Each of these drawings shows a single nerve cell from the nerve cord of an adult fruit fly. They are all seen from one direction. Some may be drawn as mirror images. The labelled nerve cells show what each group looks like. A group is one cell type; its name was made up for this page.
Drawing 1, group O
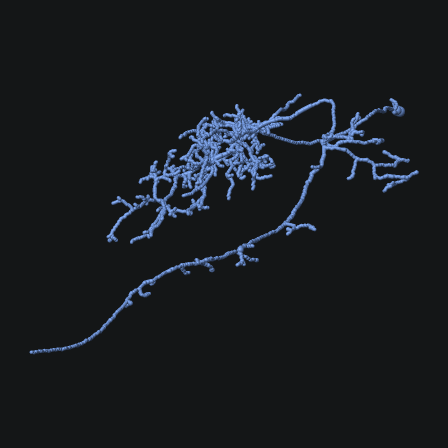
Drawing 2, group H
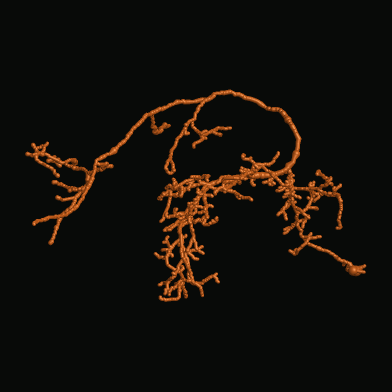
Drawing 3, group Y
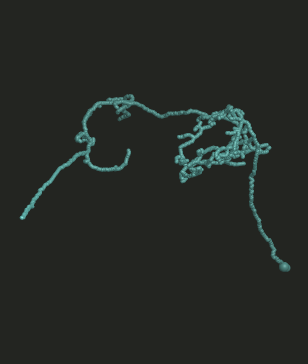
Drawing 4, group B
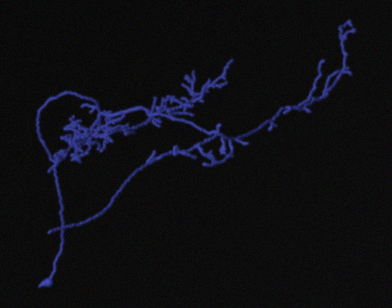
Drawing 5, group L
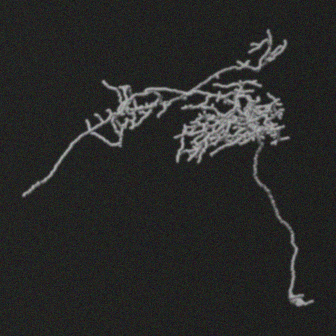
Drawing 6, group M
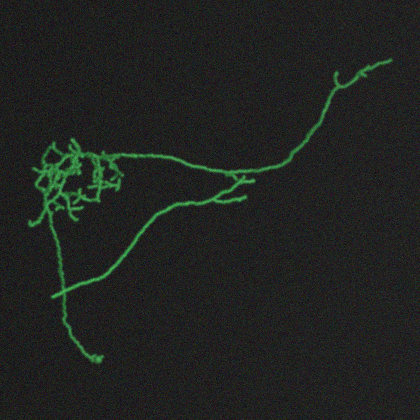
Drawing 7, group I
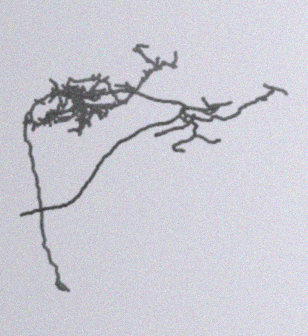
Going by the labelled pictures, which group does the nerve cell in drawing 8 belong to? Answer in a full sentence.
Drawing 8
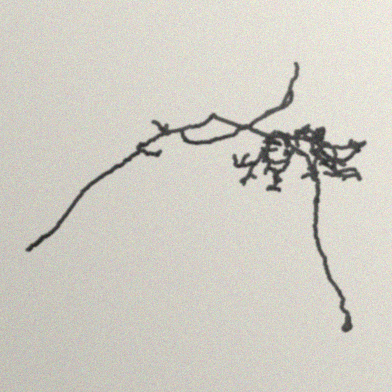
It belongs to group I.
